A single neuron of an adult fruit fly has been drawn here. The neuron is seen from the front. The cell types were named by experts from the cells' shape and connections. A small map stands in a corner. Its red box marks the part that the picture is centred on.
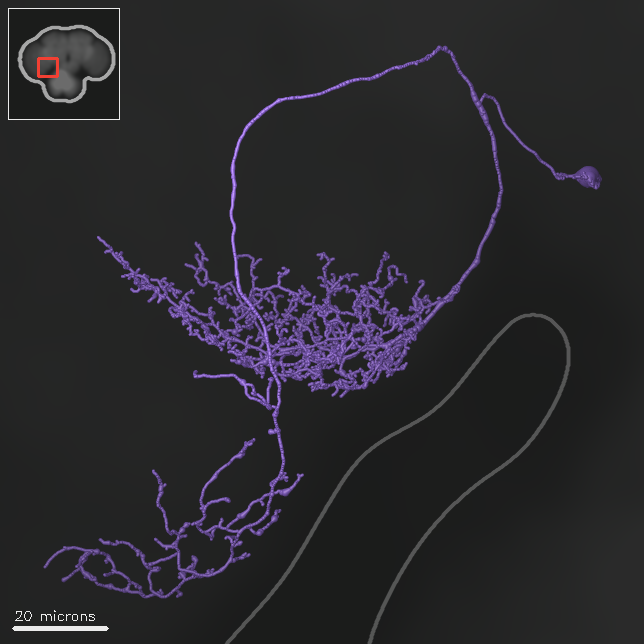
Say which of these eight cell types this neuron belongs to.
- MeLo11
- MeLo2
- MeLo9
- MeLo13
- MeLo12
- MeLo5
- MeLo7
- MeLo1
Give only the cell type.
MeLo11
